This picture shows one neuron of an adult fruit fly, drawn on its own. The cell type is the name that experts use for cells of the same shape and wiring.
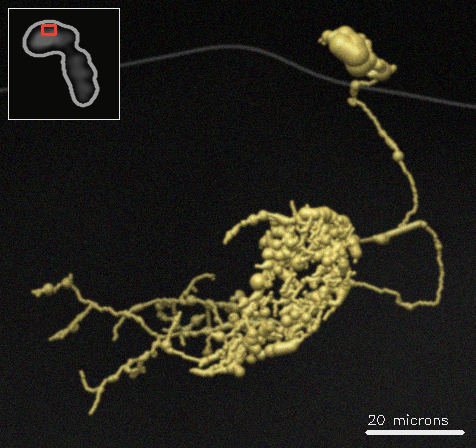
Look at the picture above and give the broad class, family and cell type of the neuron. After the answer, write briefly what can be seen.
It is a central-brain intrinsic neuron. The family is hemilineage ALv2. The cell type is vLN27. The cell body is at the upper right of the picture. By the scale bar it is about 85 microns wide in this view. Dozens of branch ends can be seen.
